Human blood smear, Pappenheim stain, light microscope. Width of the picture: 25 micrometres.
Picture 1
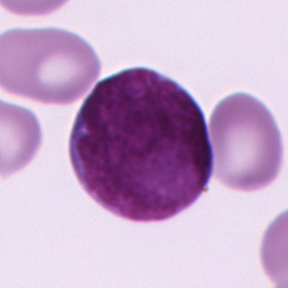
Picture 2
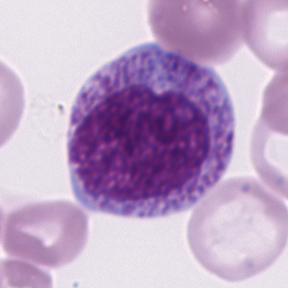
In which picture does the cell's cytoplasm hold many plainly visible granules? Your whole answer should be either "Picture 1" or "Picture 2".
Picture 2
